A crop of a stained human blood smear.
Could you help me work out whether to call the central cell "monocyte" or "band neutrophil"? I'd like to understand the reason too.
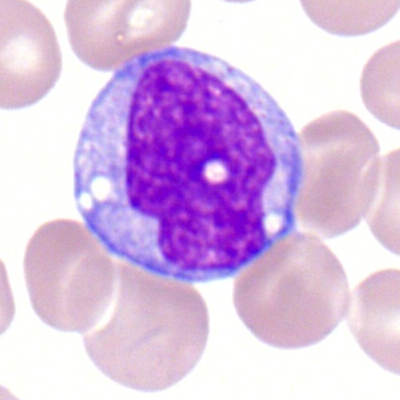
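It's a monocyte. Looking at it, the nucleus is irregular, with a notch cut into its lower left side, and a single small round clear spot sits over its middle. The cytoplasm is pale grey-blue, with small round clear vacuoles near the left and lower right edges.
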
